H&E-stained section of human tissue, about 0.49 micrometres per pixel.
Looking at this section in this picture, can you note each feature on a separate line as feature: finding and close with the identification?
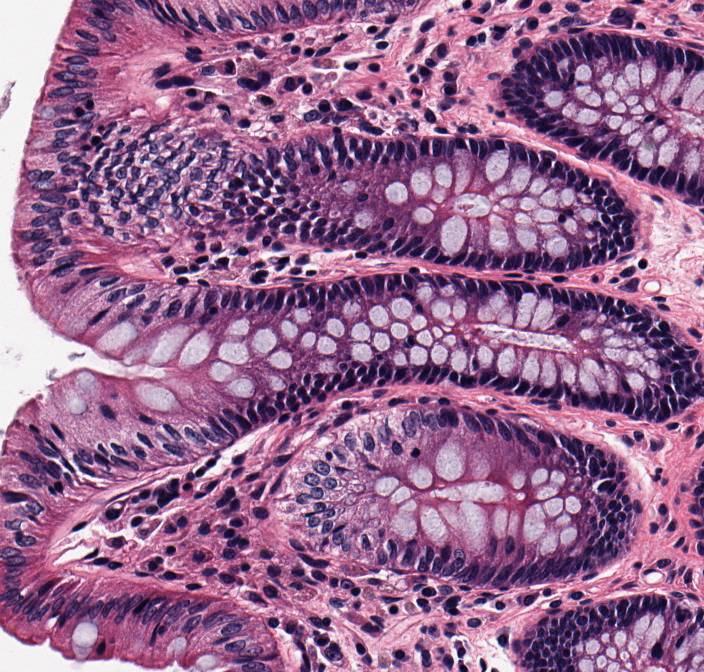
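Surface: mucosal surface along the left edge, empty white space beyond
Surface lining: a single layer of tall columnar cells
Crypt lining: crowded with goblet cells bearing pale, rounded mucin vacuoles
Crypt nuclei: dark, elongated, basal, away from the lumen
Name: transverse colon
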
